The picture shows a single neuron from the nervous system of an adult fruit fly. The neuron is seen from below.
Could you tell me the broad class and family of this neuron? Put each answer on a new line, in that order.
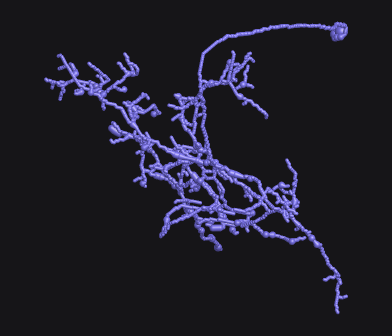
central-brain intrinsic neuron
hemilineage VLPp&l1_anterior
